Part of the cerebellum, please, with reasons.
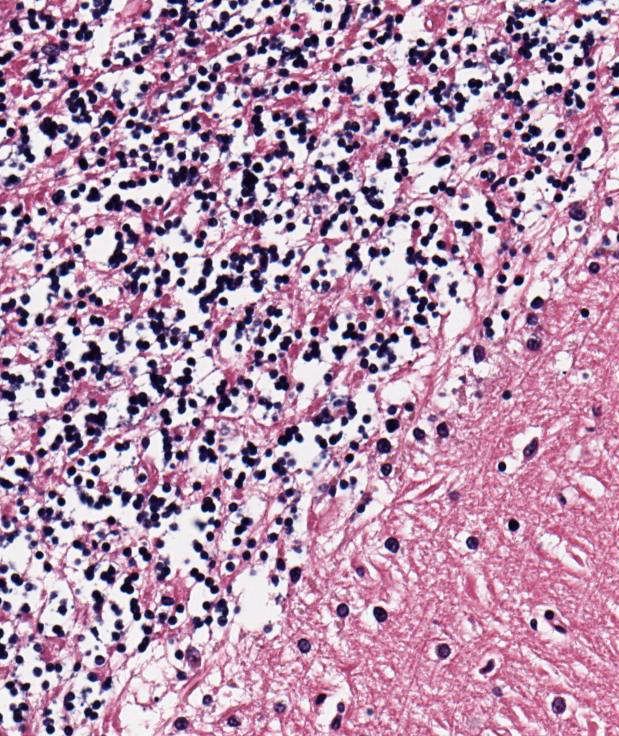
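The granular layer occupies the left and upper left of the field, beyond an oblique border. Small, round, very dark nuclei with scant visible cytoplasm crowd it, separated by a loose pink fibrillary meshwork with many small clear spaces.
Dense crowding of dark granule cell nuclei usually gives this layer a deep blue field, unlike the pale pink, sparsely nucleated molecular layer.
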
